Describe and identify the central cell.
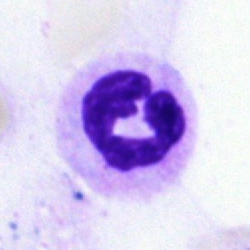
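First, the outline: it is round. Inside, the nucleus curves into a nearly closed ring around a pale central area, and the ring's gap lies at the top. I can make out no nucleoli in the nucleus. So this is a segmented neutrophil.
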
